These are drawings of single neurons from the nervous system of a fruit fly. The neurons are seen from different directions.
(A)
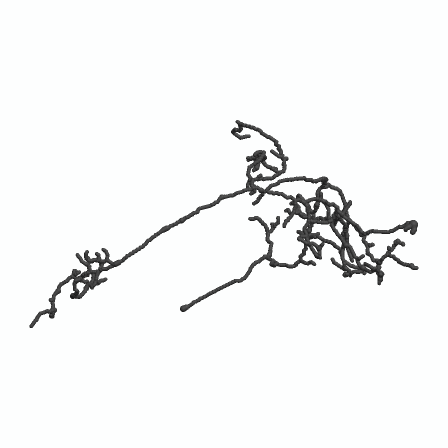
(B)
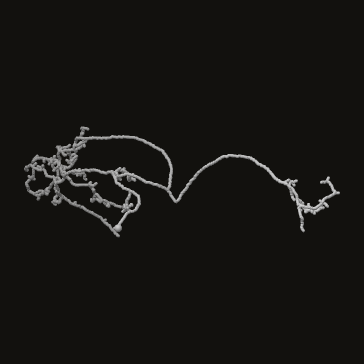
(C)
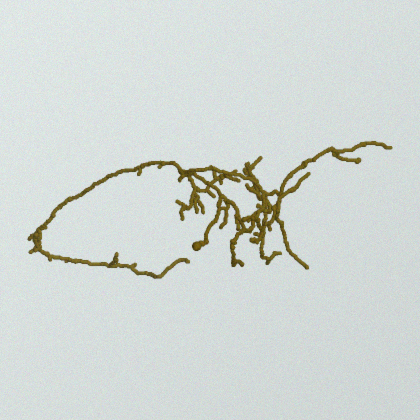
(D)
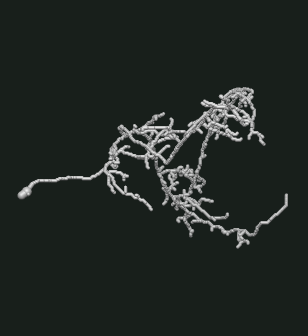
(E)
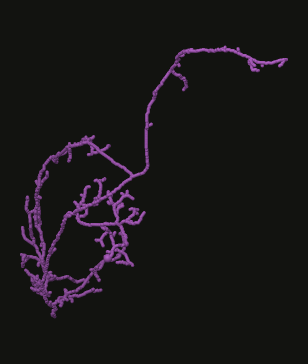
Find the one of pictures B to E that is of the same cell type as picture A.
C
